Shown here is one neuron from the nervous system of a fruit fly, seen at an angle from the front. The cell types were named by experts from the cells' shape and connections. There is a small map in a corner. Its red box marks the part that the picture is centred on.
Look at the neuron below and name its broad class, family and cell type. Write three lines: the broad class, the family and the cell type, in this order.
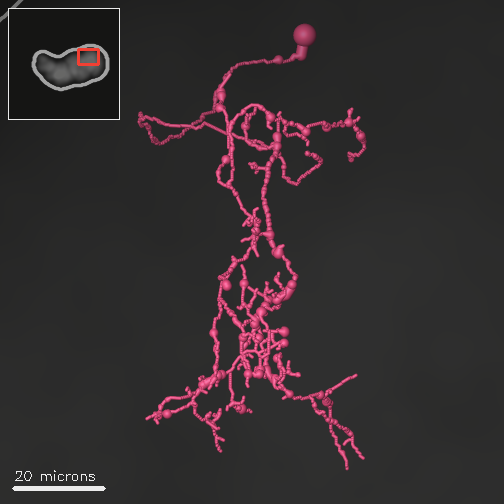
central-brain intrinsic neuron
hemilineage DL1_dorsal
CB1357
